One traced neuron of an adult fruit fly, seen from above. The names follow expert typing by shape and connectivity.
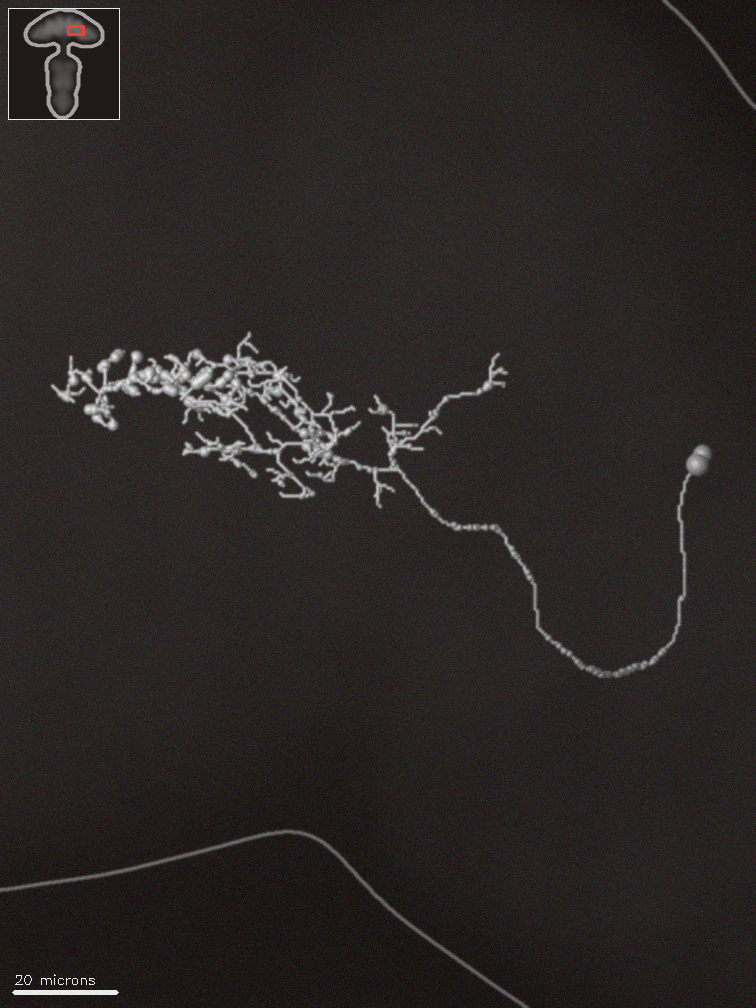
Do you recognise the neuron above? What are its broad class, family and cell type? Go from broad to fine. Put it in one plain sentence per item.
A central-brain intrinsic neuron of hemilineage SLPpl3, type SLP347.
